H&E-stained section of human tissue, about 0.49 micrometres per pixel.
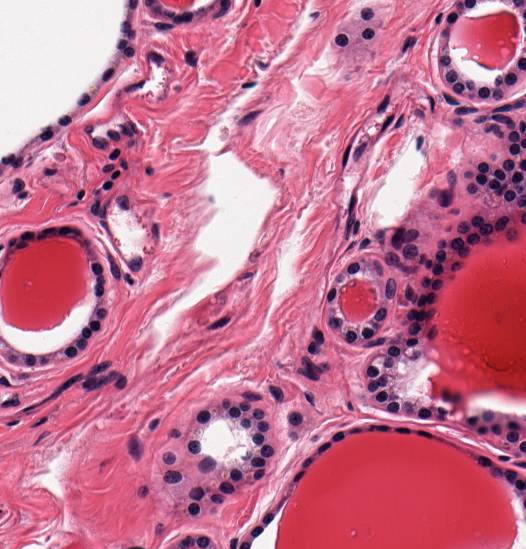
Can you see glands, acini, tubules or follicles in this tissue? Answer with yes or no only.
Yes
